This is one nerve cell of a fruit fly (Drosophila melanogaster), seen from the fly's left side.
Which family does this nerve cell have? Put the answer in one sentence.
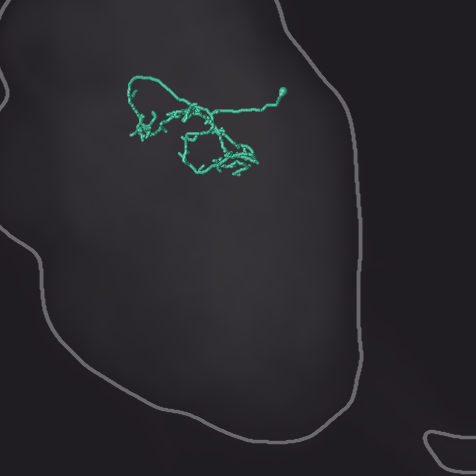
The family is hemilineage DL1_ventral.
